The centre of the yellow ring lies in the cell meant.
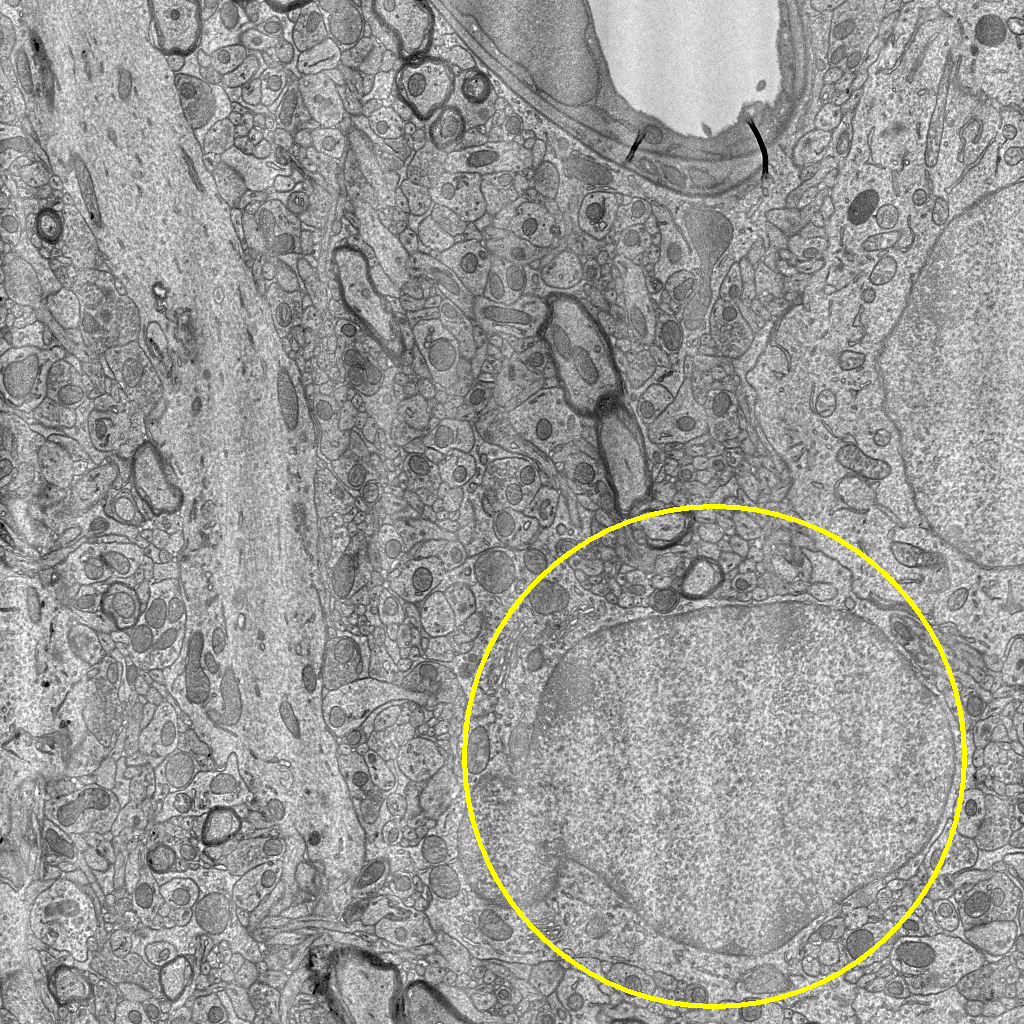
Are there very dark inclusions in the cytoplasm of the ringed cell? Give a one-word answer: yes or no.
No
